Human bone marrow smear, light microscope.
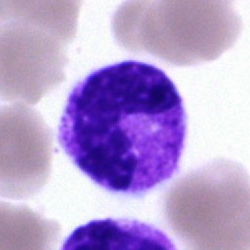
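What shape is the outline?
Round and smooth.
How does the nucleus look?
It is indented on its right side, where a paler area lies.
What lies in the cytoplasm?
Fine purple granules; no vacuoles are seen.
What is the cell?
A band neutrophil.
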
